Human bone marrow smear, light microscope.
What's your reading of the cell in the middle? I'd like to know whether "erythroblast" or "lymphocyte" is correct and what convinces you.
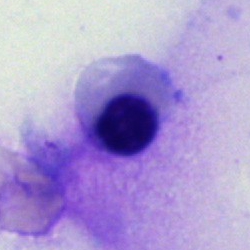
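Erythroblast, not lymphocyte.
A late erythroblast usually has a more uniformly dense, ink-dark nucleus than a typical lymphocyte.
Chromatin here very dark and densely condensed, as expected. Nucleus off-centre, toward lower right. Cytoplasm pale greyish-blue; abundant, widest above the nucleus.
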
